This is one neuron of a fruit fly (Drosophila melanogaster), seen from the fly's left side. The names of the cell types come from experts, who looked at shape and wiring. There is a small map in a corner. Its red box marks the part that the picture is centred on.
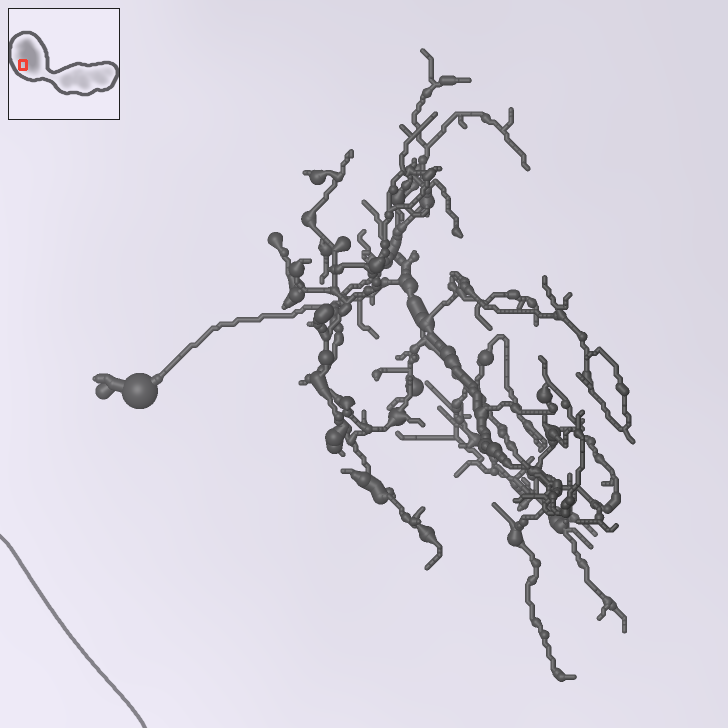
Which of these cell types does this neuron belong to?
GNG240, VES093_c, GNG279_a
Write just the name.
GNG279_a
